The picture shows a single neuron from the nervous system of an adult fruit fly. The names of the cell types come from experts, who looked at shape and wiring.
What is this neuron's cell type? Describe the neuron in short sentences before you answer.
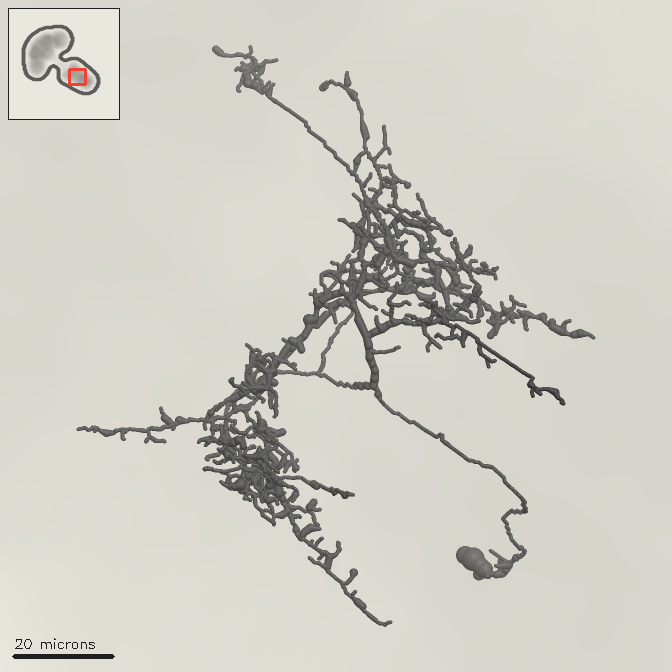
It lies in the nerve cord. By the scale bar it is about 120 microns tall in this view. More than a hundred branch ends can be seen. Its broad class is nerve-cord intrinsic neuron. It is of cell type IN00A014.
